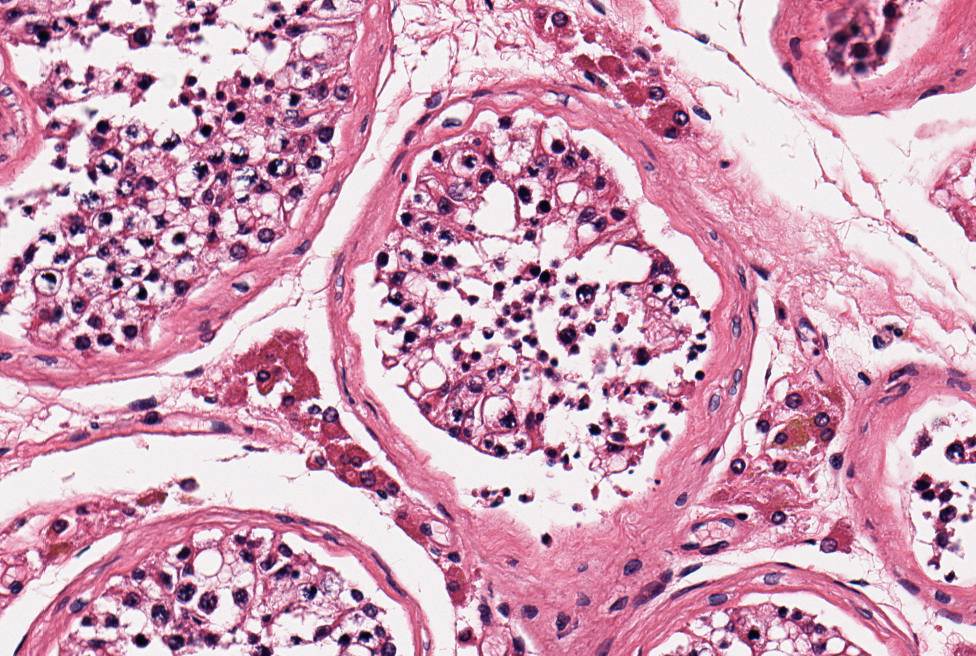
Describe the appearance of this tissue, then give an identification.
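Rounded tubule cross-sections separated by interstitial tissue; one whole tubule centrally. Tubule wall thick, pale pink, layered, fibrous, with flattened spindle-shaped nuclei. Tubules filled with loosely arranged cells: round dark nuclei, pale vacuolated cytoplasm. Interstitium: clusters of polygonal cells, abundant deep red cytoplasm, round nuclei, notably left and right of central tubule. Tissue: testis.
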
